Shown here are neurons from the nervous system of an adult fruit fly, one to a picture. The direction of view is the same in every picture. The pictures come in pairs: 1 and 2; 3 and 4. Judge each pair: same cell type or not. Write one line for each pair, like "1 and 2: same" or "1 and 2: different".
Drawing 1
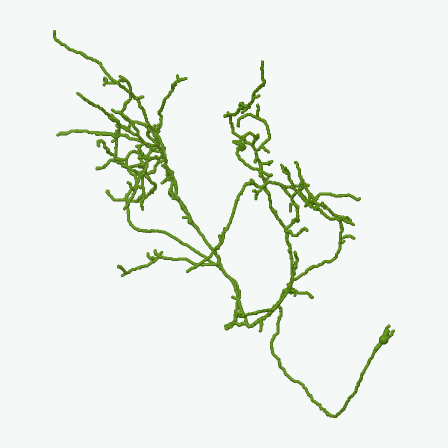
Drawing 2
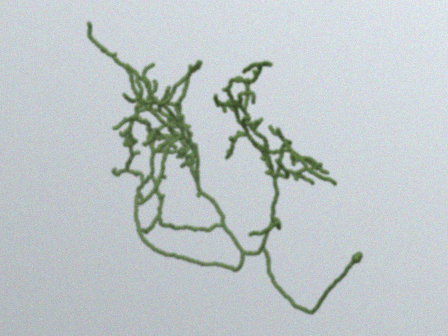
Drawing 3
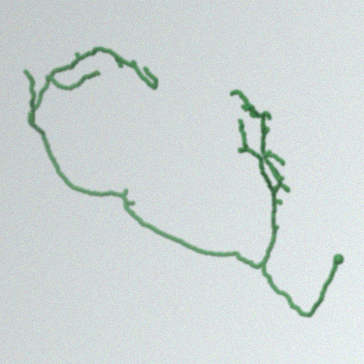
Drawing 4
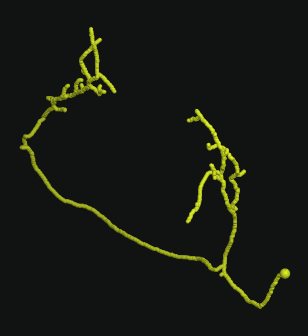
1 and 2: same
3 and 4: same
